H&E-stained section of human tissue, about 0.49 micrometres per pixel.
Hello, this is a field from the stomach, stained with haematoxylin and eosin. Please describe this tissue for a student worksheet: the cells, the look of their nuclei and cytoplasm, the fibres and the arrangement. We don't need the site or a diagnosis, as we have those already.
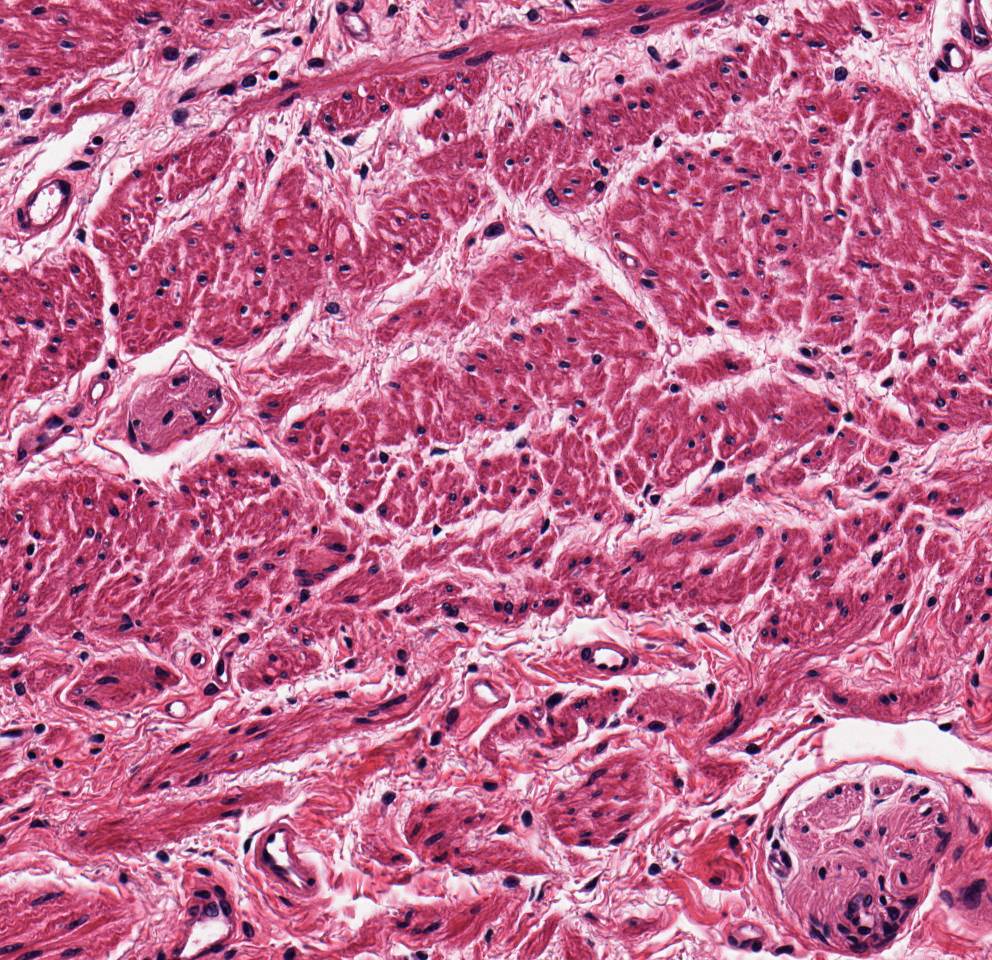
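Notice the irregular smooth muscle bundles, cut in different planes, filling most of the field, parted by narrow strands of connective tissue. Their nuclei are small, dark and oval to elongated, set singly and well apart. The cytoplasm is bright pink and finely fibrillar, without cross-striations.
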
